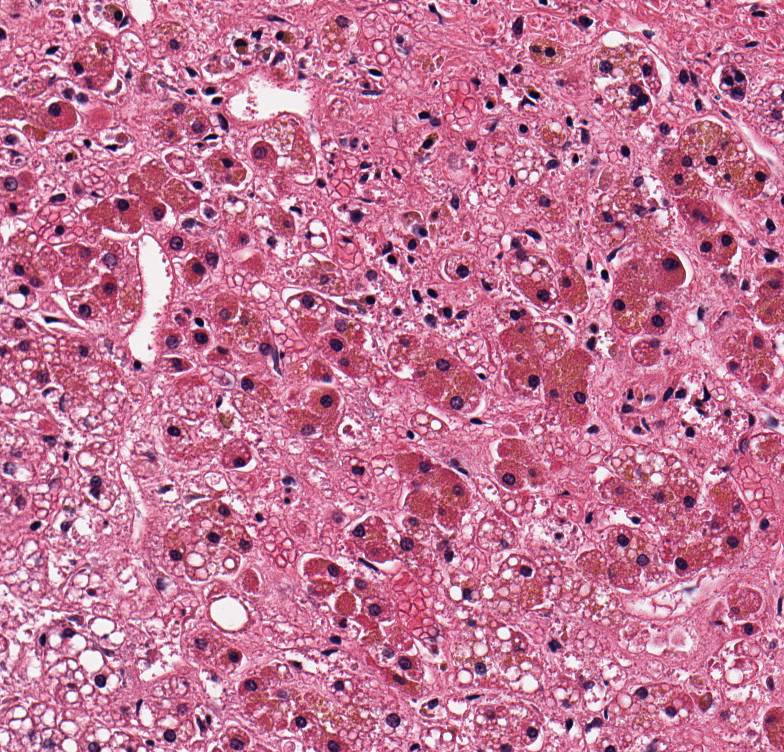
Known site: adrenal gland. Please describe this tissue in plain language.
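Many large cells hold coarse golden-brown granular cytoplasmic pigment. Multiple small clear round vacuoles fill many cells, chiefly toward the left and lower field. A few hold a single large clear round vacuole, one at lower left-centre.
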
